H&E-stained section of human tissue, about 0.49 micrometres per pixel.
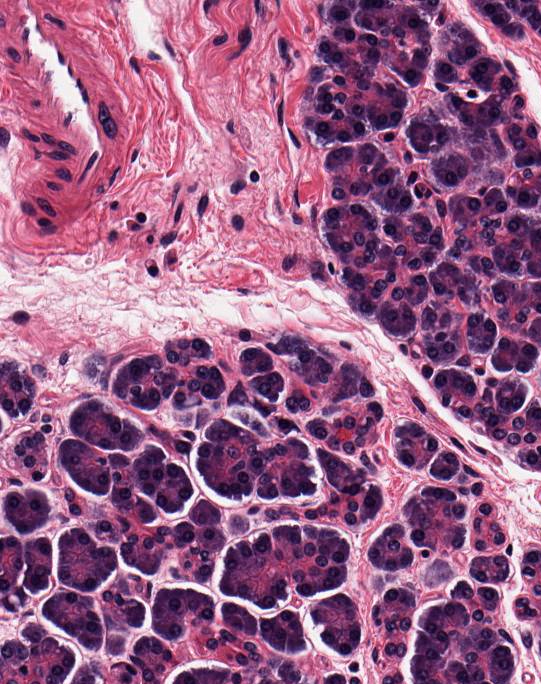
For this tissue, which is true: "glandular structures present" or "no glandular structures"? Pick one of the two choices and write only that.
Glandular structures present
